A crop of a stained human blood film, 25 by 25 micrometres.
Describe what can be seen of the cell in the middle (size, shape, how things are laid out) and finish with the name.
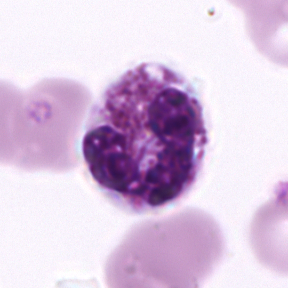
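Two large lobes make up the nucleus, one on the left and one on the upper right. They are joined along the lower part of the cell, leaving a paler central region between them. Coarse reddish-purple granules fill the cytoplasm and are most crowded in the upper left part of the cell. The cell measures about 13 by 11 micrometres. It is an eosinophil.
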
